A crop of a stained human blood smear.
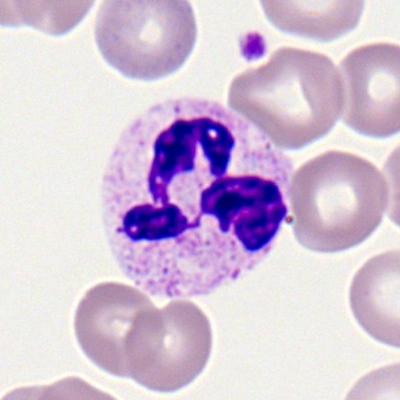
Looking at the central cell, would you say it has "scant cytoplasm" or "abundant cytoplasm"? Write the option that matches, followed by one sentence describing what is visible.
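Abundant cytoplasm. The cytoplasm is plentiful and pale pinkish-lilac.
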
